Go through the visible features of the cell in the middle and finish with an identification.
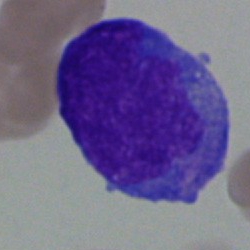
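Start with the outline: oval, its edge slightly irregular, with a small rounded bleb projecting at the upper right. The nucleus sits toward the upper left, leaving more cytoplasm on the right. Its dark purple chromatin is finely stippled, not coarsely clumped. This is a blast.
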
